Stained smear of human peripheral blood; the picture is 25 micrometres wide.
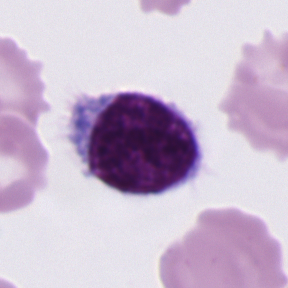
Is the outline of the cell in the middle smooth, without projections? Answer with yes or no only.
No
